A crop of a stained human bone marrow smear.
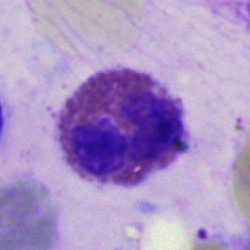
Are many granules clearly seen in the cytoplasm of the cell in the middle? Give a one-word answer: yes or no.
Yes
